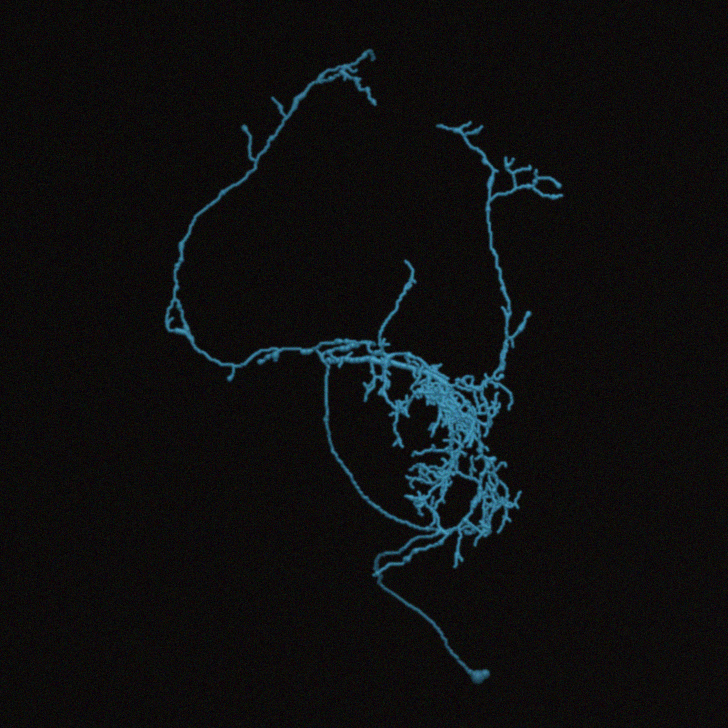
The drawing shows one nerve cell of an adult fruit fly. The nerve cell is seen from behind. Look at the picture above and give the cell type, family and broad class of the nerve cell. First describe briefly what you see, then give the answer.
The picture shows dozens of branch ends. In this view it is taller than it is wide. Its cell type is PLP071. Its family is hemilineage LALv1_ventral. It is a central-brain intrinsic neuron.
